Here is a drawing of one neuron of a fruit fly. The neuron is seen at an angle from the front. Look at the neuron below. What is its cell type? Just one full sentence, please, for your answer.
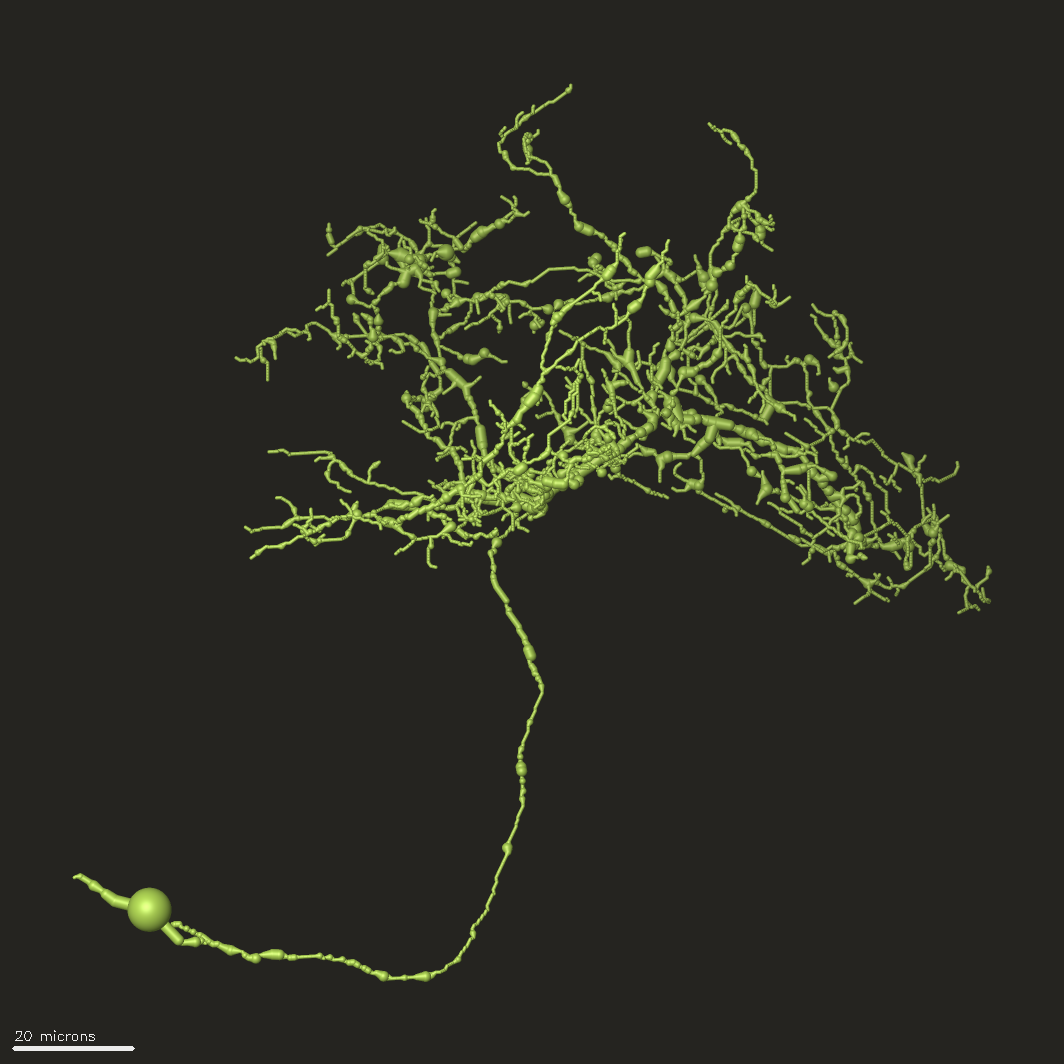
The cell type for the neuron is CB0607.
